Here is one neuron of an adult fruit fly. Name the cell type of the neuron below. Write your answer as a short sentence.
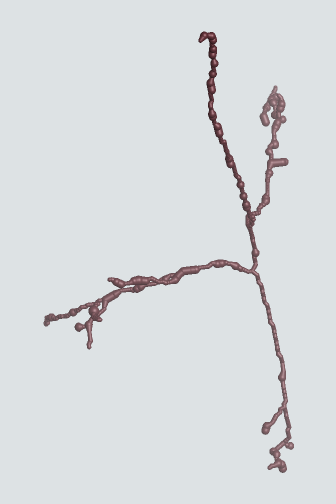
The cell type is SNpp50.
